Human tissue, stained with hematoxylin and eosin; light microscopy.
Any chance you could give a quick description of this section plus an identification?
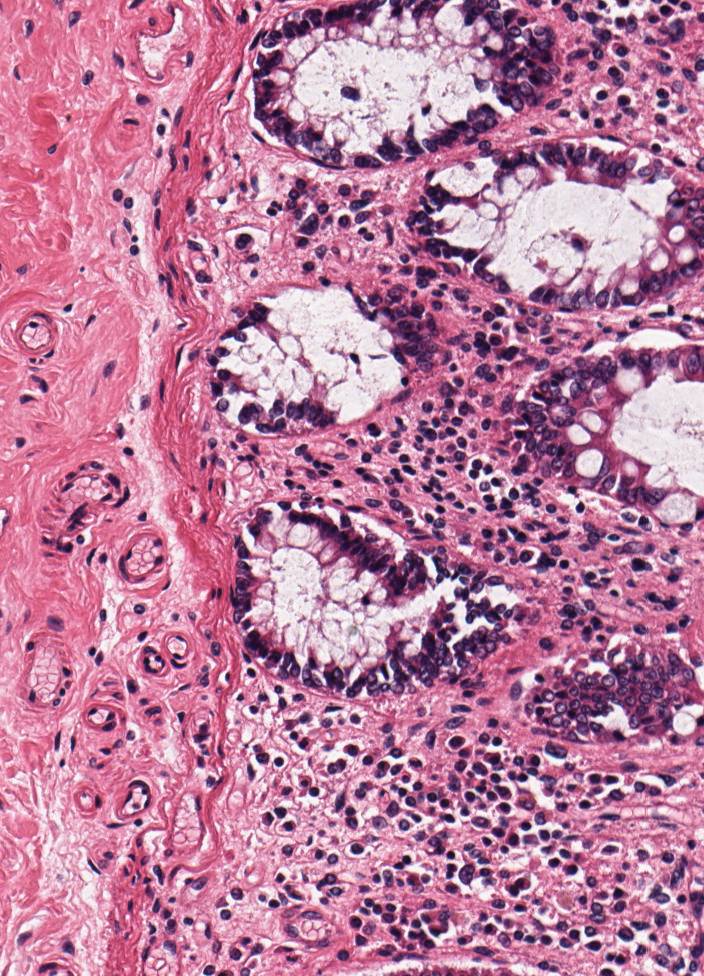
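Glands and cellular stroma fill the right two-thirds, paler fibrous tissue the left third. Goblet cells dominate the lining, pale clear mucin filling most of each gland, nuclei dark, single-rowed at its outer edge. Small lymphocyte and plasma cell nuclei crowd the stroma. So, transverse colon.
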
